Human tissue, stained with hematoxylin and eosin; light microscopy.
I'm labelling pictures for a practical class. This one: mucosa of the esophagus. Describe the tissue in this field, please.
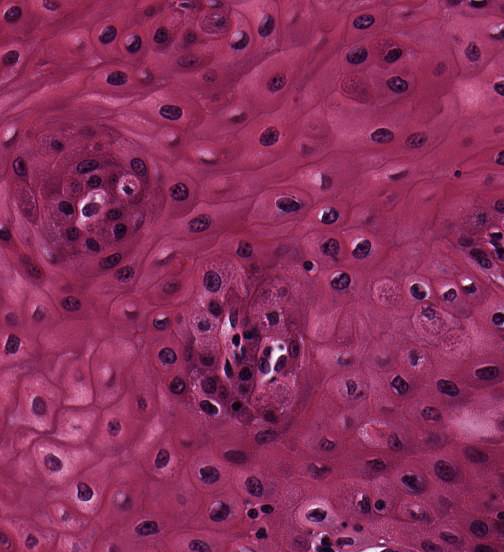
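Polygonal cells with abundant pink cytoplasm and sharply outlined cell borders make up the field. Two rounded nests of smaller, more crowded cells with darker nuclei lie at the left and in the centre. Small clear spaces are present among the crowded nuclei of the central nest.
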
